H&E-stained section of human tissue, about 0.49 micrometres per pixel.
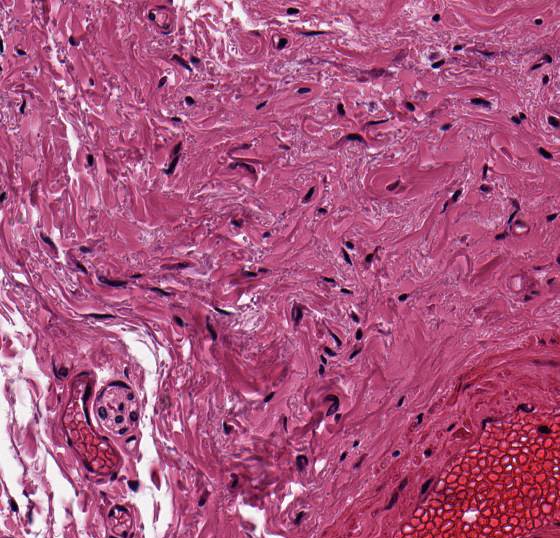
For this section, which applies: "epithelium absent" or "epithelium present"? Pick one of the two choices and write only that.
Epithelium absent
